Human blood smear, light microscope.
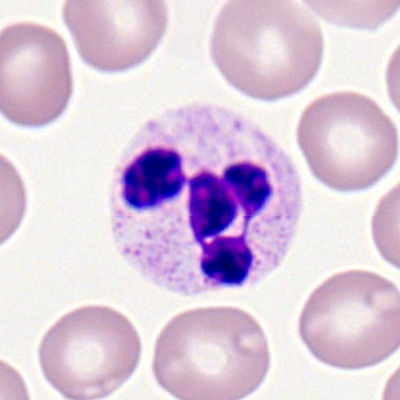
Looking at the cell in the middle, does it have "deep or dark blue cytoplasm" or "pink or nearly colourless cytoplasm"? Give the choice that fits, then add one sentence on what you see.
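Pink or nearly colourless cytoplasm. The cytoplasm is abundant and pale pink.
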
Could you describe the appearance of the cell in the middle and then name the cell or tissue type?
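Round, smooth outline. Nucleus in four separate lobes, linked by thin strands of nuclear material. Chromatin dark purple, densely clumped. Cell: segmented neutrophil.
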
